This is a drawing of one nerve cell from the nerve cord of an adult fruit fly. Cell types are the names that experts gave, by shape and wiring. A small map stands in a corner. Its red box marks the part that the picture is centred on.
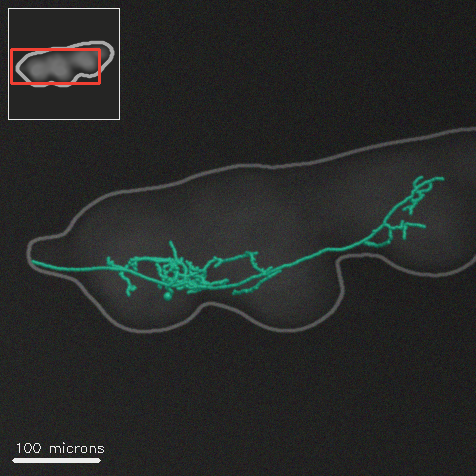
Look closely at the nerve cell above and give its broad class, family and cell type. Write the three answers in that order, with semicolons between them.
ascending neuron; hemilineage 05B; AN05B067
